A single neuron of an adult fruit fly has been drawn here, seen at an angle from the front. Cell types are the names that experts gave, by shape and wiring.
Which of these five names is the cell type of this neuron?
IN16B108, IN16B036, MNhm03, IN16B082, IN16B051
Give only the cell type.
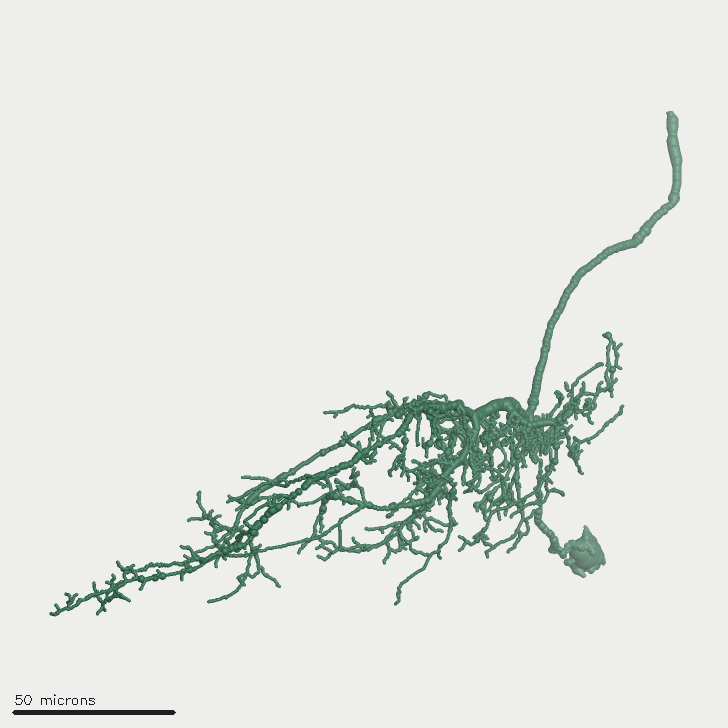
MNhm03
